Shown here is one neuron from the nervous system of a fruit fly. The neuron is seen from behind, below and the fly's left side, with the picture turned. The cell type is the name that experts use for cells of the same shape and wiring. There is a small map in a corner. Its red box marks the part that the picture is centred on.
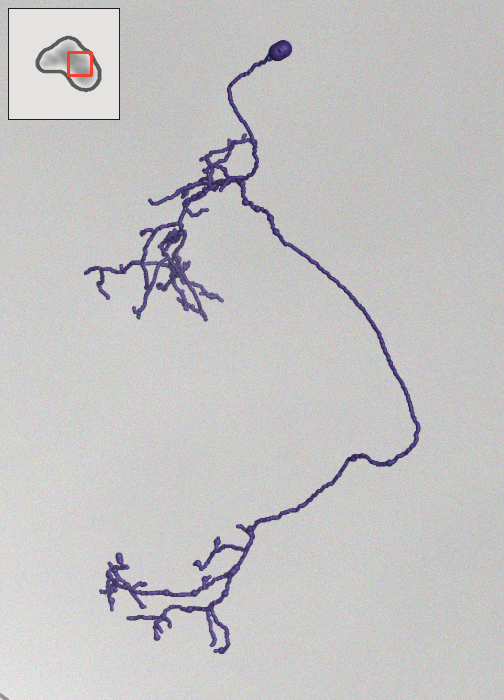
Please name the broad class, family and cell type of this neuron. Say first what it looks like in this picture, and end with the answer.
The cell body is at the top of the picture. The picture shows dozens of branch ends. This is a central-brain intrinsic neuron. The family is hemilineage LB19. The cell type is GNG338.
